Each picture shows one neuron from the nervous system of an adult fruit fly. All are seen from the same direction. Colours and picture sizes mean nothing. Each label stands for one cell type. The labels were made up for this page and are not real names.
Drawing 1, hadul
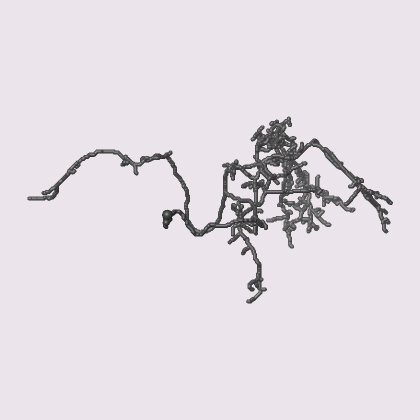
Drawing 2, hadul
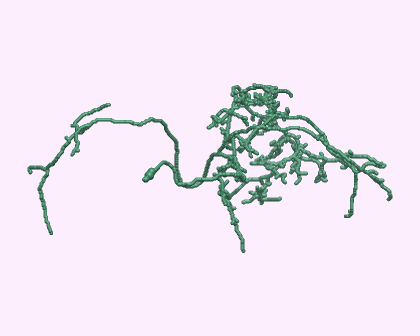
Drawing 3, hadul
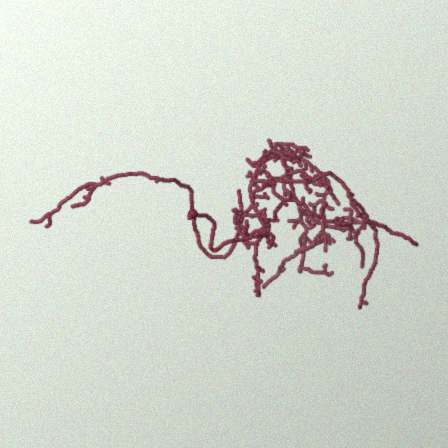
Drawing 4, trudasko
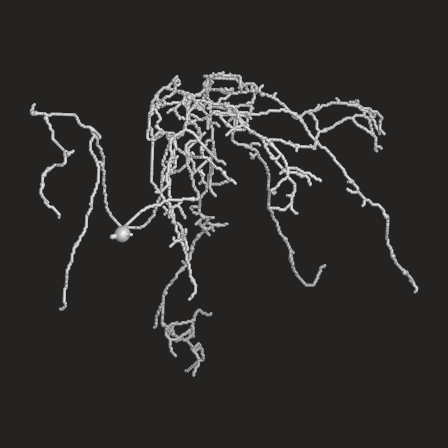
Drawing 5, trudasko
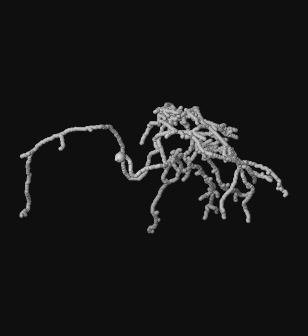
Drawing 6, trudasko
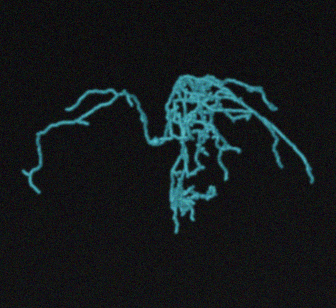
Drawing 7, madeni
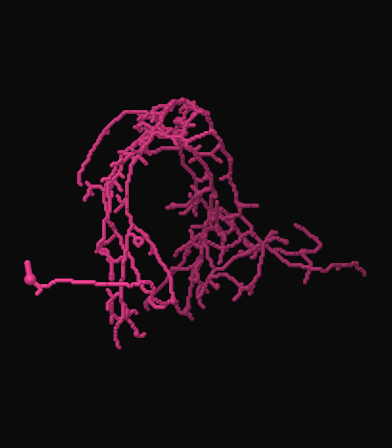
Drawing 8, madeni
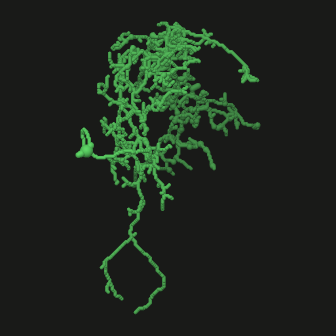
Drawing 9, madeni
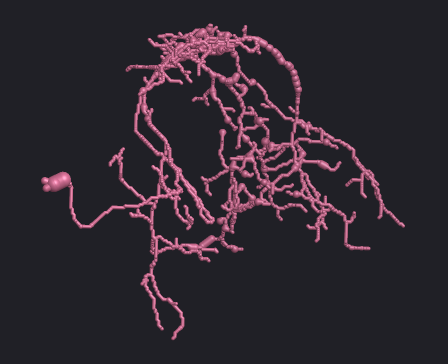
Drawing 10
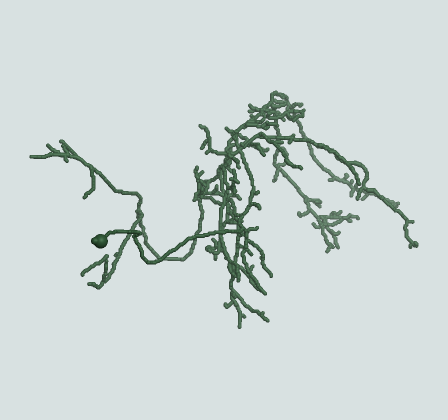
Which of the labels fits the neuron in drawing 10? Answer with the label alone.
hadul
